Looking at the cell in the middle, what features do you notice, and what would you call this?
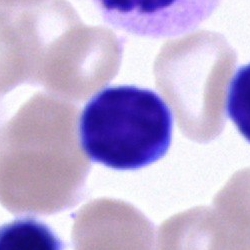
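Look first at the outline: it is round and smooth. The nucleus takes up nearly the whole cell, and its chromatin stains dense and deep blue-purple. You won't find a distinct rim of cytoplasm around the nucleus. This cell is a lymphocyte.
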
